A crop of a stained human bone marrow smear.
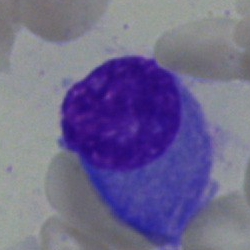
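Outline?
Oval, drawn out towards the lower right.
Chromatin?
Dark purple, coarsely clumped, small paler patches between clumps.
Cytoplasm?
Abundant, deep blue, extending well beyond the nucleus towards the lower right.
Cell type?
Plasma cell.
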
